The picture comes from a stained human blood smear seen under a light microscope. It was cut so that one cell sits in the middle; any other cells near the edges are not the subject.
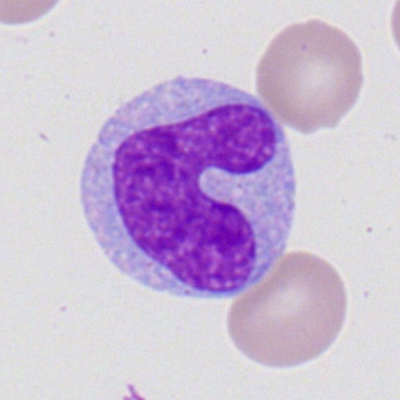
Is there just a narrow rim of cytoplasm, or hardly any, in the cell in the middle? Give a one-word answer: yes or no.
No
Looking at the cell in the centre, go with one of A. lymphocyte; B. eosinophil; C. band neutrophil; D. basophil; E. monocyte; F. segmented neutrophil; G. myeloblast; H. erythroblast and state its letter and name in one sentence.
This one is option E, since the cell at the center is a monocyte.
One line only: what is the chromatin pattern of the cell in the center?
The nuclear chromatin is fine, showing no coarse aggregates.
